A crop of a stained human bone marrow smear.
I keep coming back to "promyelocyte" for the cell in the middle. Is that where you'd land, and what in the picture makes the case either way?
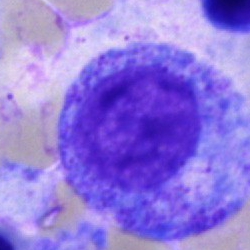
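The central cell has a round outline. Its nucleus sits toward the upper left, leaving a wider rim of cytoplasm on the lower right. The chromatin is finely textured rather than clumped into dark blocks, and the cytoplasm stains blue. Pale red cells without nuclei lie at the upper left of the cell.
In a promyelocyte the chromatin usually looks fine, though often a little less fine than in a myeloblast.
The fine chromatin of this cell agrees with that and so speaks for promyelocyte.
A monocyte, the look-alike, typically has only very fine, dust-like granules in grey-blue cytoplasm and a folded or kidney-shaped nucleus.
Beyond the chromatin, the blue cytoplasm and the off-centre nucleus are simply what this cell shows. The name promyelocyte fits this cell.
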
